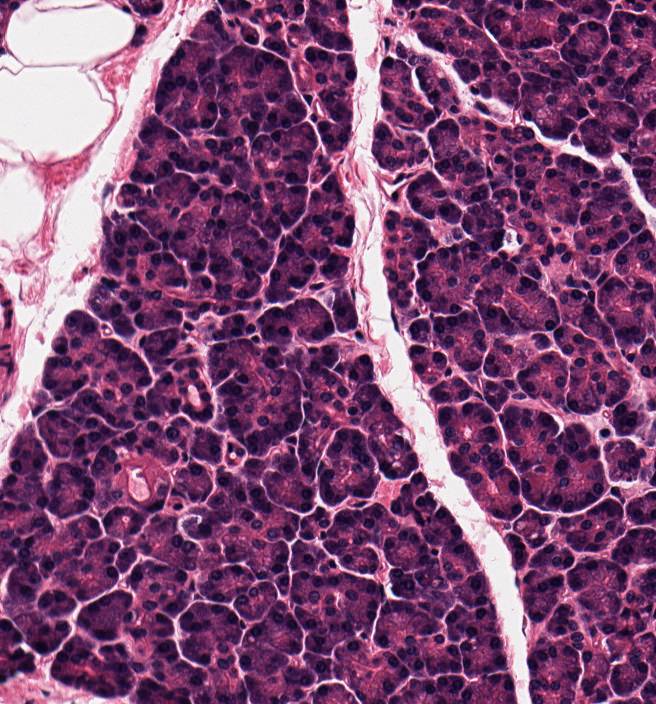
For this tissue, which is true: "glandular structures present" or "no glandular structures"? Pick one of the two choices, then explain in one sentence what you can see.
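Glandular structures present. The field is filled almost entirely by closely packed small glandular acini grouped into lobules.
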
